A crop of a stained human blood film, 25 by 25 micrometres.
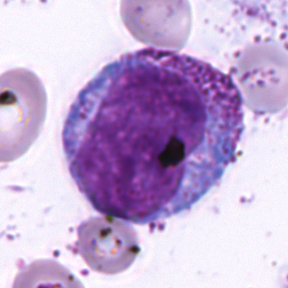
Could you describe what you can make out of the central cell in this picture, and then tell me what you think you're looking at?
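Smooth and roughly round, the cell carries dark purple granules scattered in its cytoplasm, most densely along the upper right edge. Over the nucleus, just right of centre, lies one black, angular speck. Small purple dots are strewn across the background, thickest to the upper right of the cell. It is a promyelocyte.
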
